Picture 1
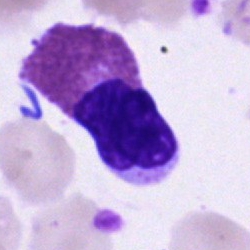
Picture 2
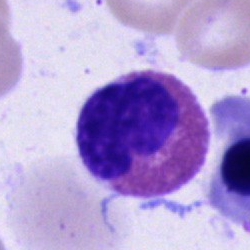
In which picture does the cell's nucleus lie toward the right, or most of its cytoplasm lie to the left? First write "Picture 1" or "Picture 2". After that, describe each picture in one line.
Picture 1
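What picture 1 shows: The nucleus sits at the lower right of the cell, off to one side.
What picture 2 shows: The nucleus lies off-centre, toward the upper left of the cell.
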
